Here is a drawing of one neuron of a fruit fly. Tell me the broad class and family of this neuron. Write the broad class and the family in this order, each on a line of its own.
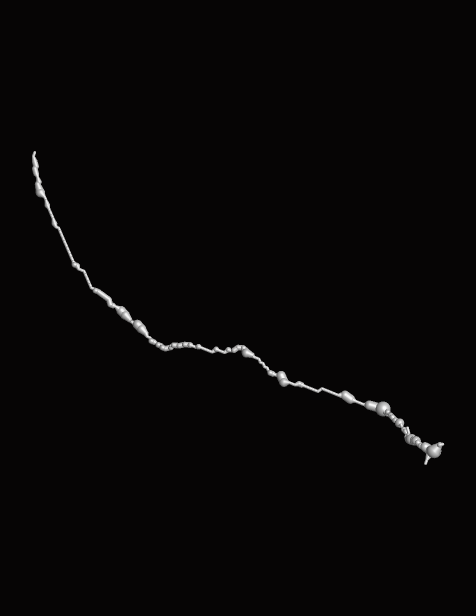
photoreceptor or other optic-lobe sensory neuron
class visual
